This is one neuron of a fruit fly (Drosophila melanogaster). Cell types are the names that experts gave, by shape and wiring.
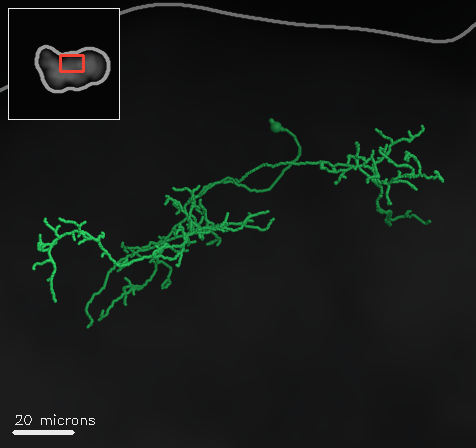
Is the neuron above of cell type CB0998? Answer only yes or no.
yes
